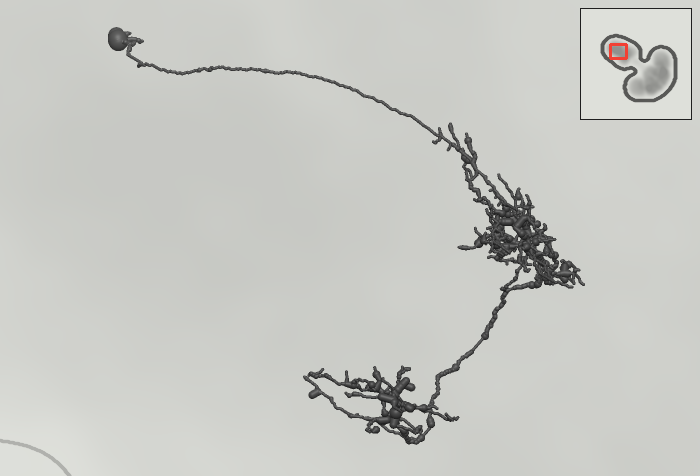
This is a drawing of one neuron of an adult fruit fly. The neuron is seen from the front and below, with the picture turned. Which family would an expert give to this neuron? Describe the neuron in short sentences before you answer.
The cell body is at the upper left of the picture. The picture shows dozens of branch ends. It is a nerve-cord intrinsic neuron. Its family is hemilineage 06A.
